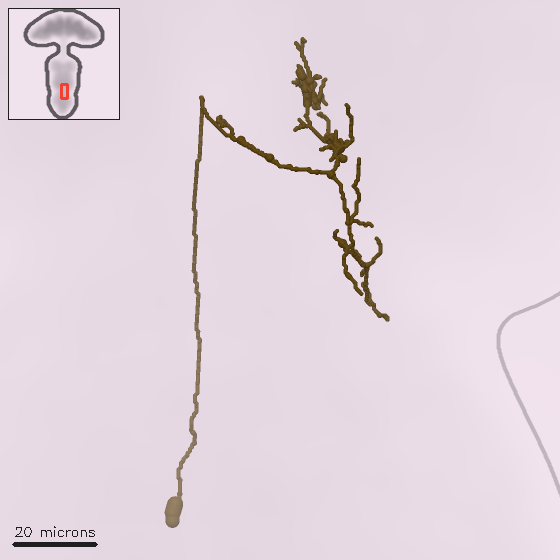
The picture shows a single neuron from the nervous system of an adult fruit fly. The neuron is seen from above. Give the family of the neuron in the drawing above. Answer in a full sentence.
The family is hemilineage 02A.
